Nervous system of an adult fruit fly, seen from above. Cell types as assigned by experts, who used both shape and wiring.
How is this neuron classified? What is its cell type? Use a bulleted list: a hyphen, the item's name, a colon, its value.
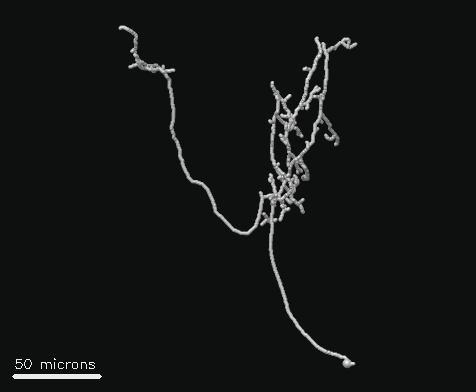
- cell type: IN07B083_a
